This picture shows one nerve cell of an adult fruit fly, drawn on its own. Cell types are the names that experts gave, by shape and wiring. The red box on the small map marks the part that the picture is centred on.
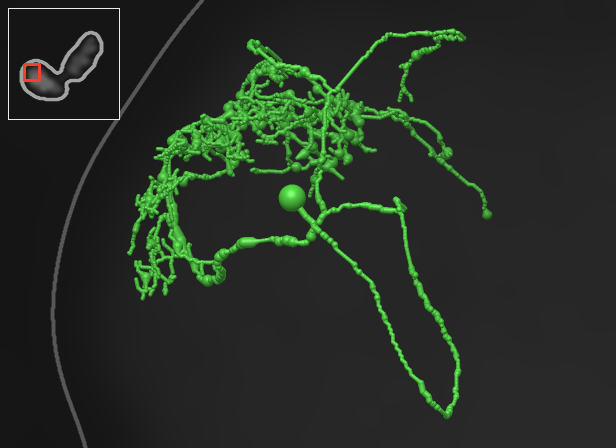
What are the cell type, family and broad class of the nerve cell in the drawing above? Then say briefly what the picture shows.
It is of cell type CB0373. Its family is hemilineage LHl4_dorsal. Its broad class is central-brain intrinsic neuron. The cell body can be seen in the middle of the picture. The picture shows dozens of branch ends.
